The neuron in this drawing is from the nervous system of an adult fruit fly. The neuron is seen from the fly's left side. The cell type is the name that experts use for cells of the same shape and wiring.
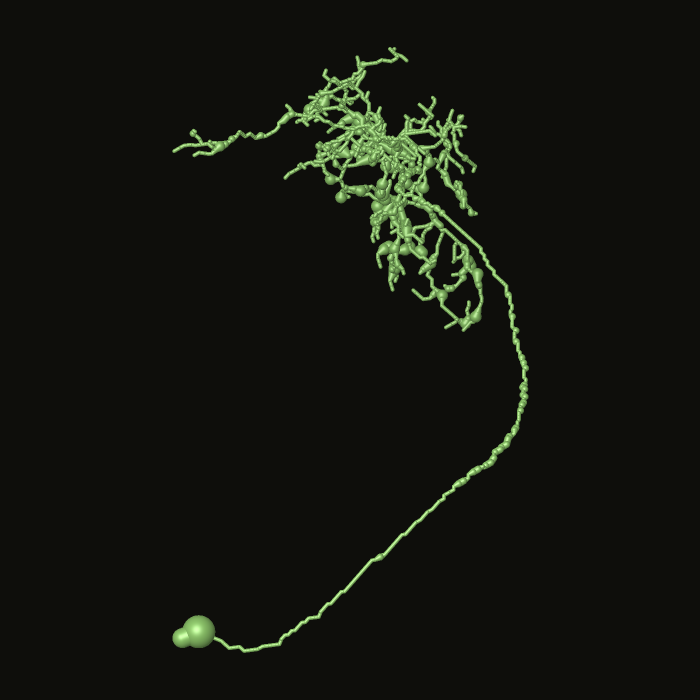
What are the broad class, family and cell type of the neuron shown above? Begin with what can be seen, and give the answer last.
Its cell body lies at the lower left of the picture. Dozens of branch ends can be seen. This is a central-brain intrinsic neuron. The family is hemilineage SLPpl3. The cell type is SLP347.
